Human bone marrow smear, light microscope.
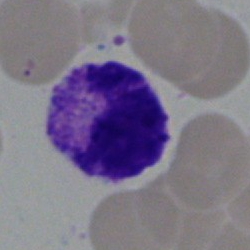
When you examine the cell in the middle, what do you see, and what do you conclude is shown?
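Roughly round, the cell has a slightly bumpy edge. A dense, dark purple nuclear mass fills its right and central part. Its left part holds coarse pinkish-purple granules. The cell is a basophil.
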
